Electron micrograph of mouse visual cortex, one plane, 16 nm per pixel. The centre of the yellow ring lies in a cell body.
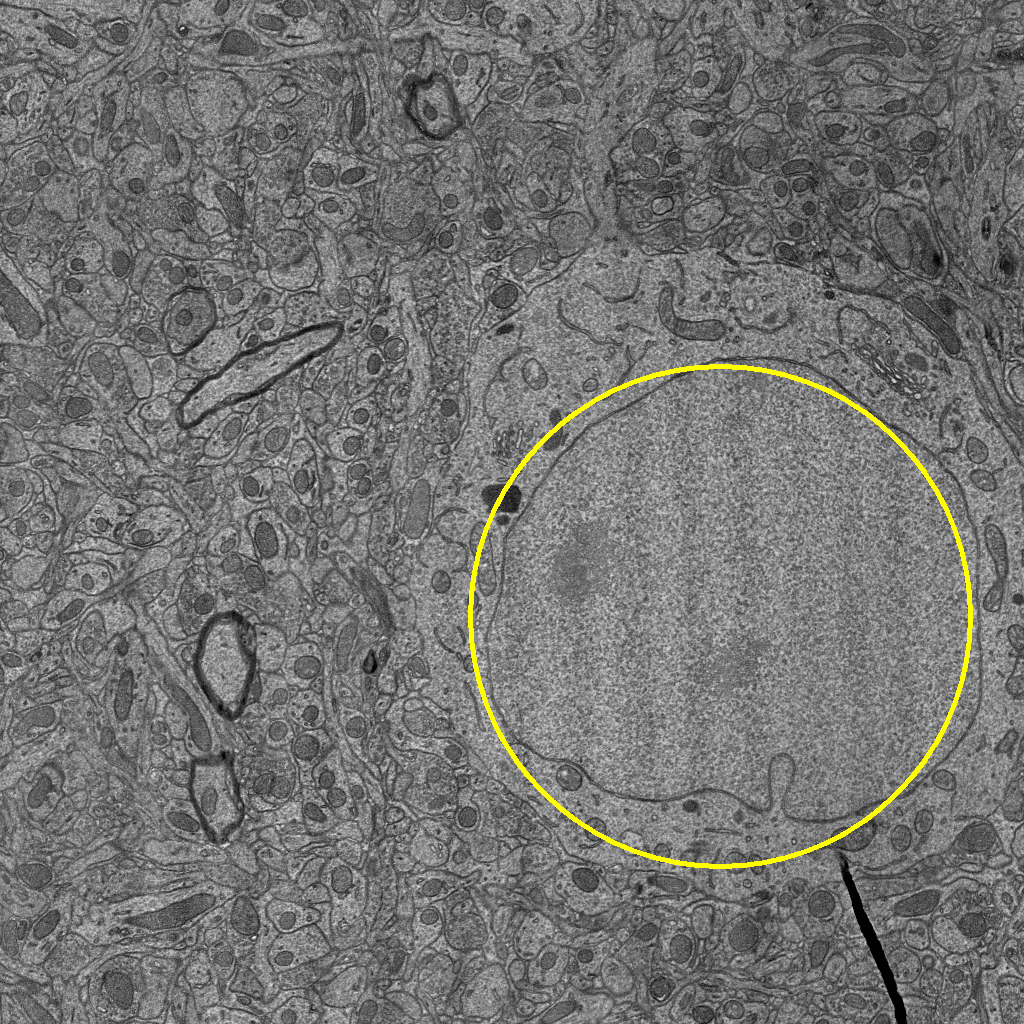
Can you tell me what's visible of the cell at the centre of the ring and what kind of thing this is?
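Nucleus large and round, almost its whole outline within the picture. Chromatin pale, finely dispersed, without dense clumps along the envelope. Stacked Golgi membranes sit in the cytoplasm at its upper right; a small cluster of very dark bodies abuts its left side. Cell type: excitatory neuron.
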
